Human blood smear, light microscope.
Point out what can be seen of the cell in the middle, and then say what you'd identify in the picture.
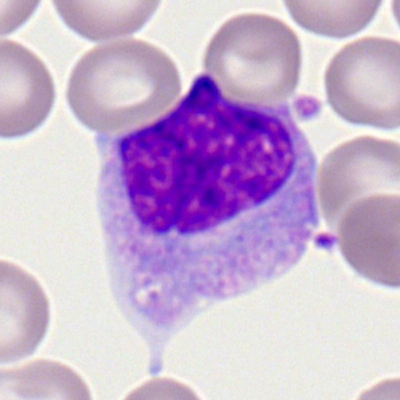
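The nucleus lies in the upper part of the cell and has a small pointed tip projecting upward. Fine pinkish-purple granules are scattered through the cytoplasm, and a few small clear vacuoles sit in its lower left. This cell is a monocyte.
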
